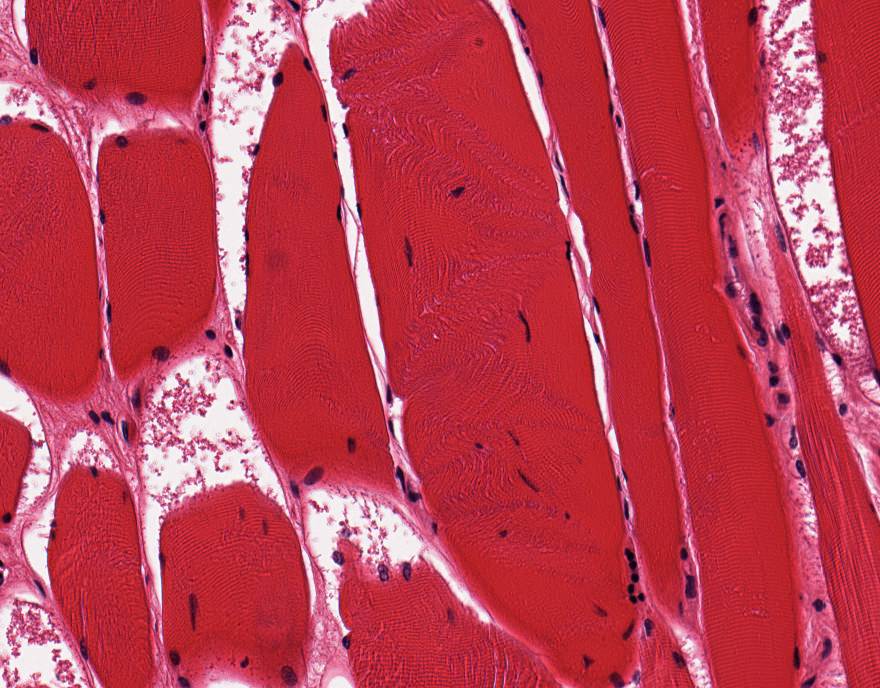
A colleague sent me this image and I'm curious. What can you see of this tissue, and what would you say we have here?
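Left half: fibres cut across, rounded-polygonal profiles. Right half: fibres running lengthwise, top to bottom, with fine regular cross-striations. Nuclei mostly small, dark, flattened, at the fibre edges. Fibre cytoplasm deeply and evenly eosinophilic. Tissue: skeletal muscle.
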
